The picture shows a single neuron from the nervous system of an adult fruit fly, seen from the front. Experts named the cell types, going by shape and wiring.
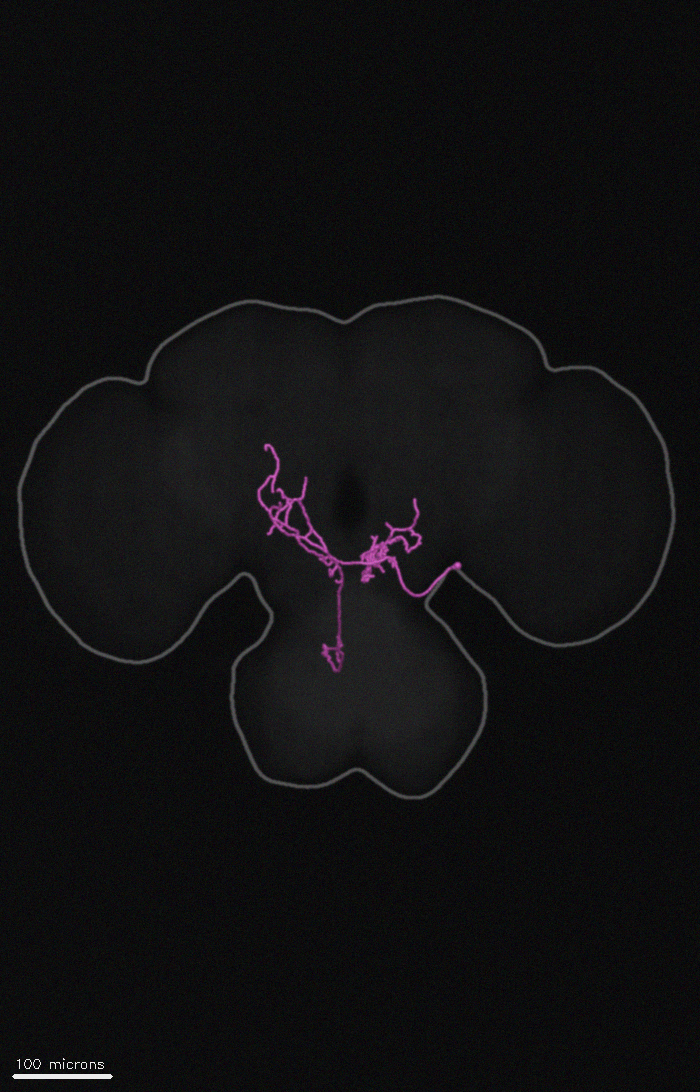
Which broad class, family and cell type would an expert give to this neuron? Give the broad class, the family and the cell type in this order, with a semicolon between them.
descending neuron; hemilineage LB7; DNge115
